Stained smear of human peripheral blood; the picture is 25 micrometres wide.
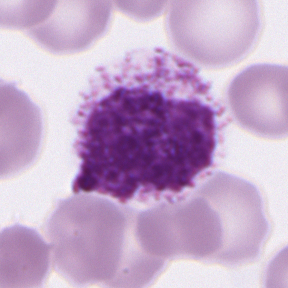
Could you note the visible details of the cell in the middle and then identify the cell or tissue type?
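Look at the nucleus: one irregular mass with lumpy edges, not split into separate lobes, and no nucleoli to be seen. The cytoplasmic granules are reddish-violet, and there are no vacuoles. That's a band neutrophil.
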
